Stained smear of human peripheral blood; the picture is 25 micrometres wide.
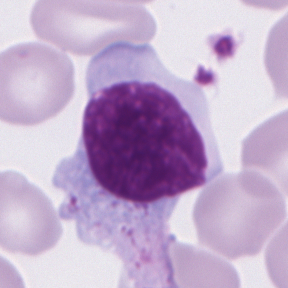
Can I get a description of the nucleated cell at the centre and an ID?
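This cell has a single oval nucleus without lobes. Its pale greyish-blue cytoplasm spreads as a wide area below the nucleus but forms only a narrow rim to the right of it. At the lower left, the border of the cytoplasm is ragged and frayed. This is a large granular lymphocyte.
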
